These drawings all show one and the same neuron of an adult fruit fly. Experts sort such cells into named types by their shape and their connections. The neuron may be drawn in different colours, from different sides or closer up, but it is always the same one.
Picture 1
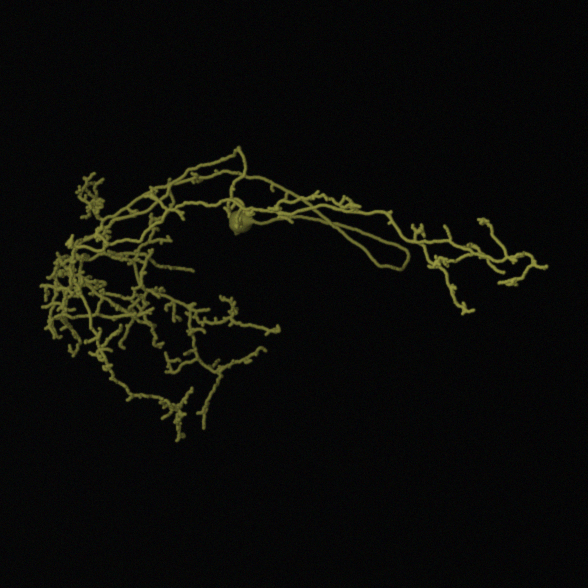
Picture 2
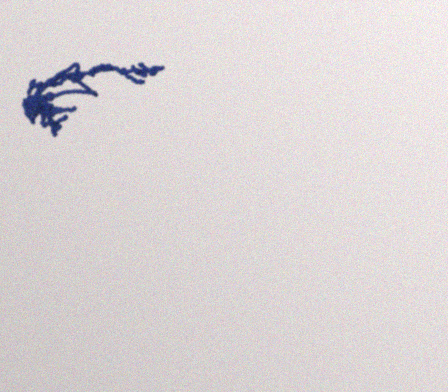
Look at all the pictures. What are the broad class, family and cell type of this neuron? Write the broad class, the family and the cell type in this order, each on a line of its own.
central-brain intrinsic neuron
hemilineage LHp2
LHPV6a1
